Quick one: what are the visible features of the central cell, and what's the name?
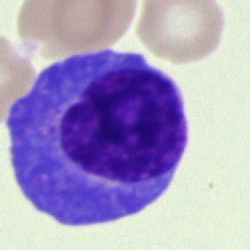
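Notice the nucleus sitting off-centre to the right, leaving a wider band of cytoplasm on the left. That cytoplasm is deep blue, with a paler zone bordering the nucleus on its left side and a few small pinkish-purple granules scattered in it. This is a plasma cell.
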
